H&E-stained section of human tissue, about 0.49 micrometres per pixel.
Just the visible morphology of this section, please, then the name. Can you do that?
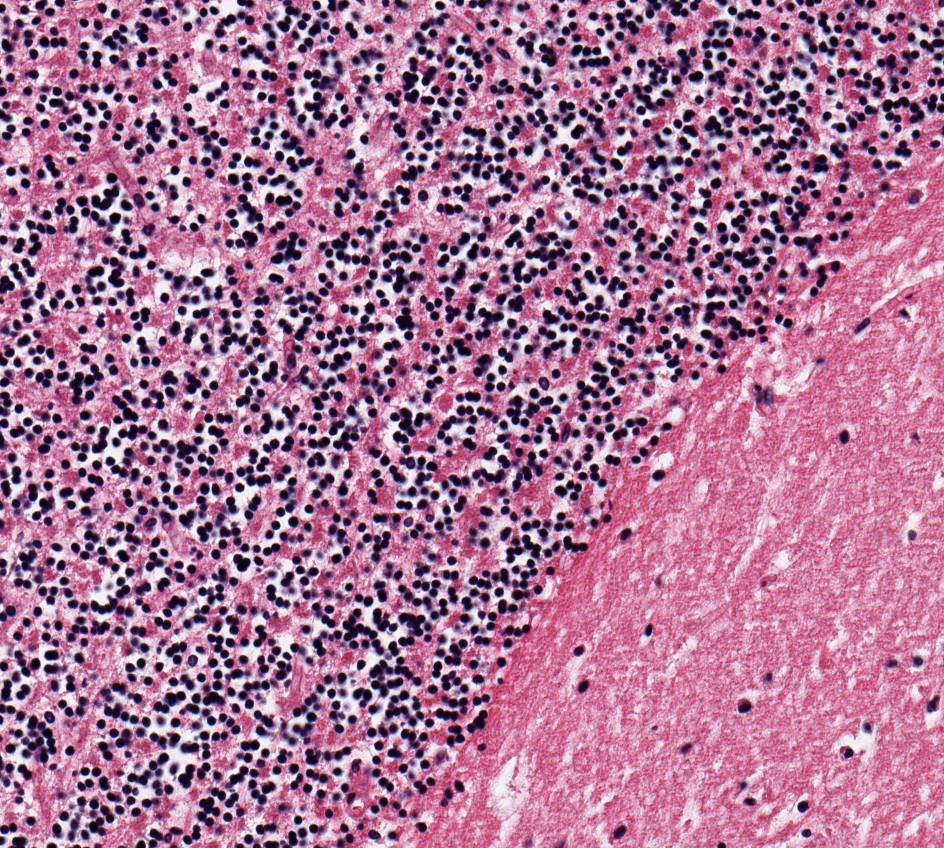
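Upper left: densely cellular zone; nuclei small, round, darkly staining, with almost no visible cytoplasm. Between the crowded nuclei, small irregular islands of pink, cell-free material. Lower right: pale pink, sparsely cellular zone. Tissue: cerebellum.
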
